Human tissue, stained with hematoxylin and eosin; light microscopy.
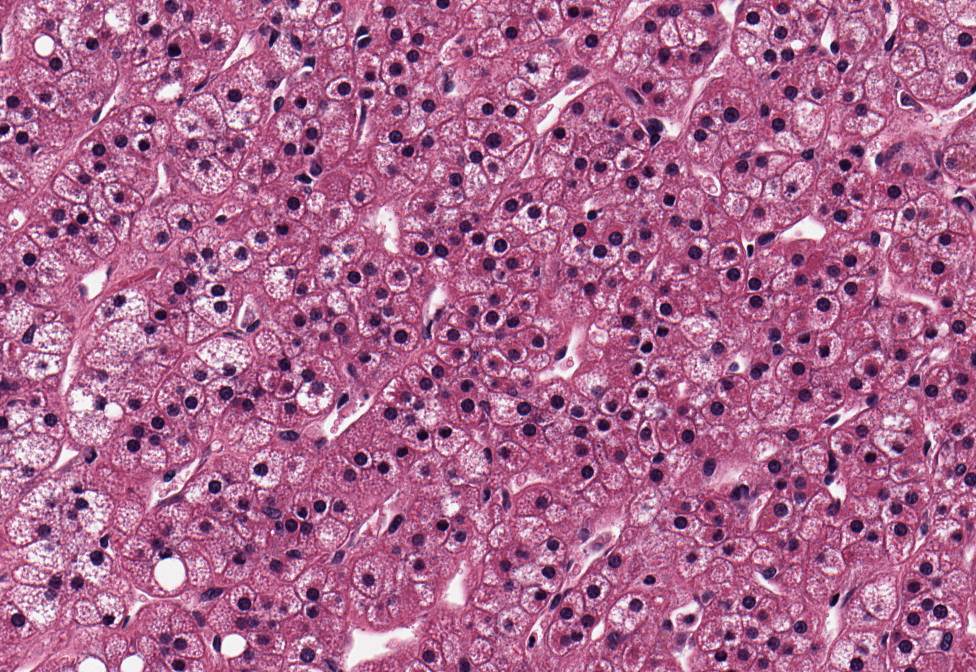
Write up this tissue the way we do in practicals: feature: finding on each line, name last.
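Arrangement: large cells packed in nests and short cords across the whole field
Separation: only thin vascular channels between nests
Cell shape: polygonal, with thin, distinct borders
Cytoplasm: pale, finely vacuolated and foamy in many cells, most obviously toward the left
Nucleus: single, small, round and dark, near the cell centre, in most cells
Organ: adrenal gland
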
